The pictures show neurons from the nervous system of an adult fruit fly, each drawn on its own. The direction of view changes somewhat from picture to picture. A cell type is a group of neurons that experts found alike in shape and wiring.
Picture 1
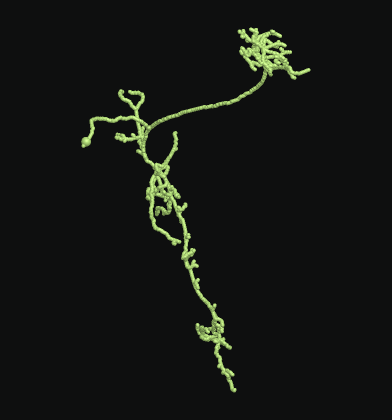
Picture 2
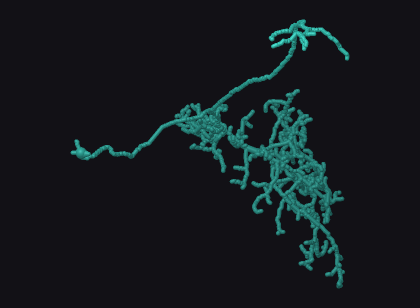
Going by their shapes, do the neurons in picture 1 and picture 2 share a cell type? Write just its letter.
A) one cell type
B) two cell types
B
